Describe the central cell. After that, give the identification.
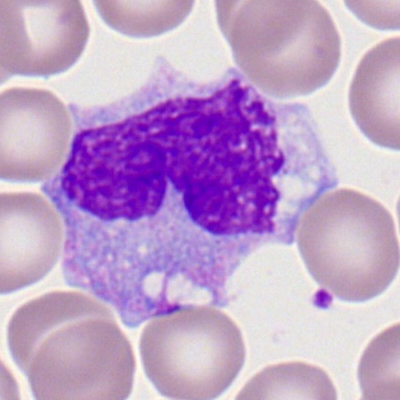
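Looking at the edge: the outline is irregular, with several angular points. The nucleus is folded by a deep notch coming in from its lower edge. Its chromatin is dark purple and clumped, with many small pale gaps between the clumps. Near the bottom edge, several clear vacuoles sit in the cytoplasm. This is a monocyte.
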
